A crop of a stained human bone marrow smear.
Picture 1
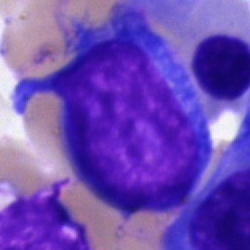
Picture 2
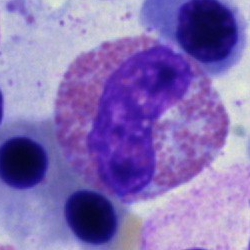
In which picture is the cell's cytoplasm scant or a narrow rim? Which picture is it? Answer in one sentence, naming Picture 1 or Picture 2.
Picture 1 shows a cell whose nucleus fills most of it.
